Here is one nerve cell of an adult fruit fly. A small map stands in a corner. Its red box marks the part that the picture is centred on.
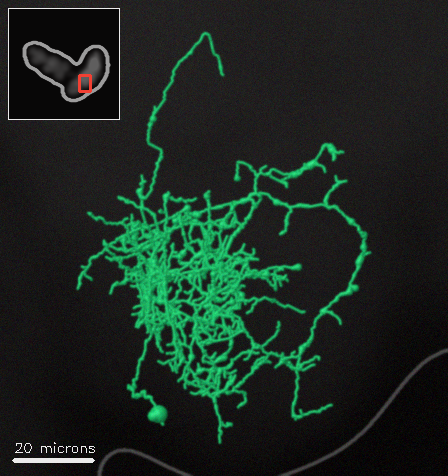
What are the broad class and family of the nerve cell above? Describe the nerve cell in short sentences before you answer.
By the scale bar it is about 110 microns tall in this view. As drawn here it is taller than it is wide. It is a central-brain intrinsic neuron. The family is hemilineage VLPl&p2_lateral.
